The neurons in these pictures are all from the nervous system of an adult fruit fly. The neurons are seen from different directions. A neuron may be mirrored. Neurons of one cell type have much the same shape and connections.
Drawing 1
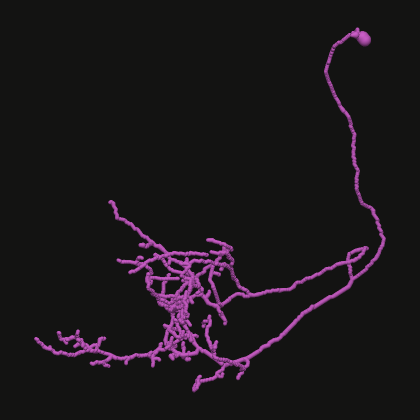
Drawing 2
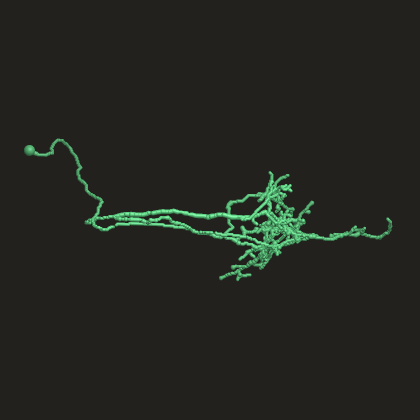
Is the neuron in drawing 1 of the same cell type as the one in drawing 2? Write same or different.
same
